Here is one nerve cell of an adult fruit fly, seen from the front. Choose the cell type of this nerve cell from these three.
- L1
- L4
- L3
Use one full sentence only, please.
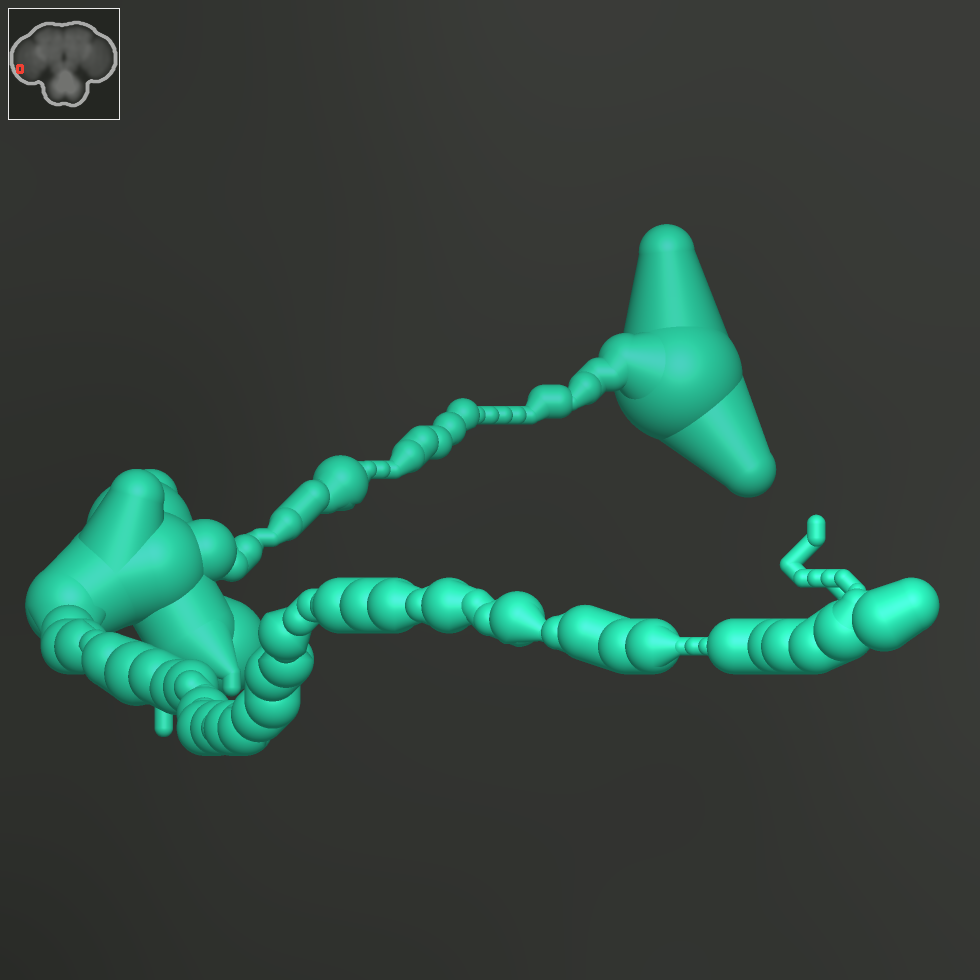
This nerve cell is classified under the cell type L1.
